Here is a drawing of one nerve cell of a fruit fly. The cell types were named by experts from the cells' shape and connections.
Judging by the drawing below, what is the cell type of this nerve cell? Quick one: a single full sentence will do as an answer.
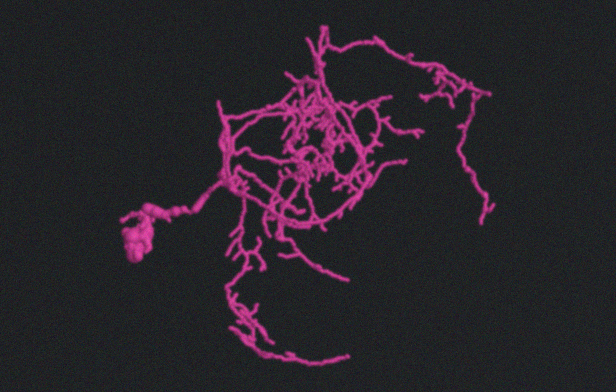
To this nerve cell applies the cell type name MNad07.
